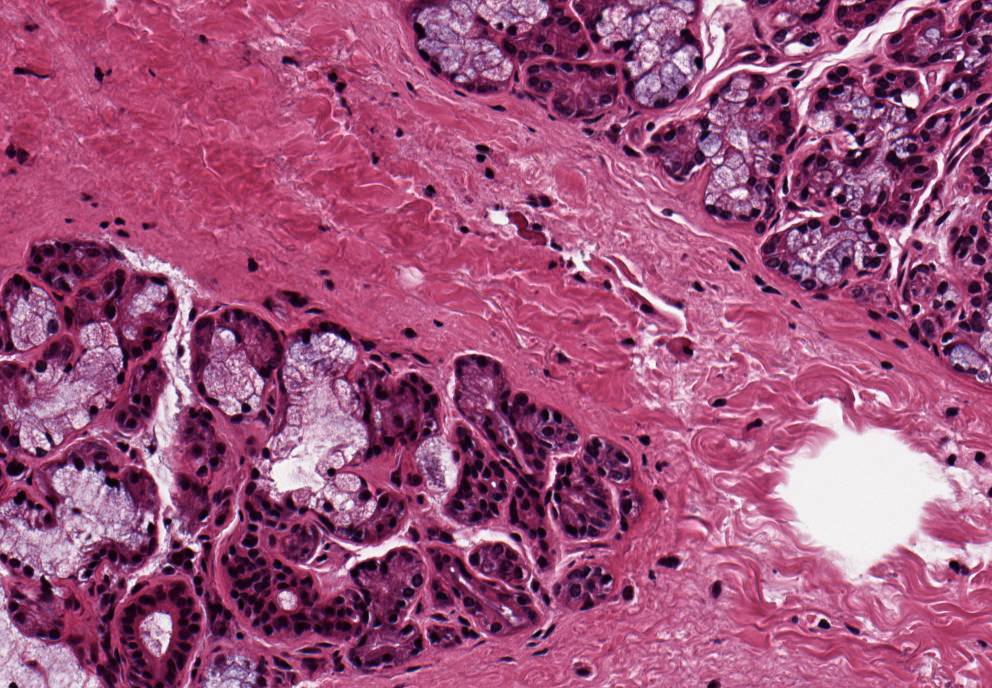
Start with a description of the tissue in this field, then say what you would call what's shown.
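Two groups of glandular units, lower left and upper right, split by a diagonal band of dense pink fibrous tissue. Many acini hold pale, finely bubbly grey-white cytoplasm, typical of mucous cells, with dark nuclei flattened at the cell bases. Between the pale acini, packed cells with darker purple cytoplasm and round nuclei. So: minor salivary gland.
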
